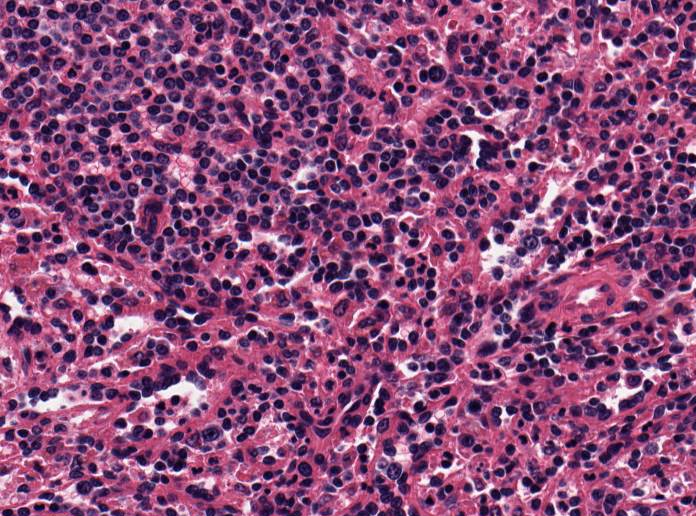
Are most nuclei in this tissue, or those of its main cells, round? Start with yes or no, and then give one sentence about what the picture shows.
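Yes. Most nuclei are small, round and darkly stained.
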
